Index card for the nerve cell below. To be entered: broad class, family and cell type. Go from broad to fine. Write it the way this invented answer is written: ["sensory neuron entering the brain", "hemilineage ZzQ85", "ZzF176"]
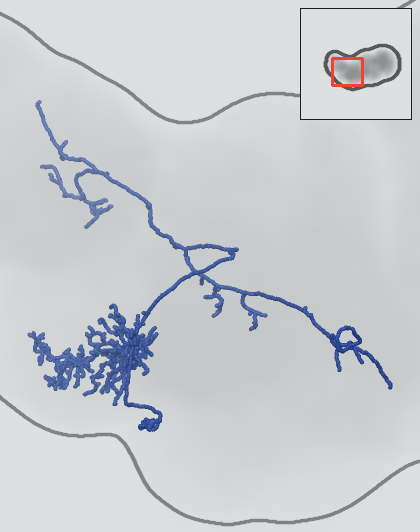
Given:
["nerve-cord intrinsic neuron", "hemilineage 07B", "IN07B028"]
